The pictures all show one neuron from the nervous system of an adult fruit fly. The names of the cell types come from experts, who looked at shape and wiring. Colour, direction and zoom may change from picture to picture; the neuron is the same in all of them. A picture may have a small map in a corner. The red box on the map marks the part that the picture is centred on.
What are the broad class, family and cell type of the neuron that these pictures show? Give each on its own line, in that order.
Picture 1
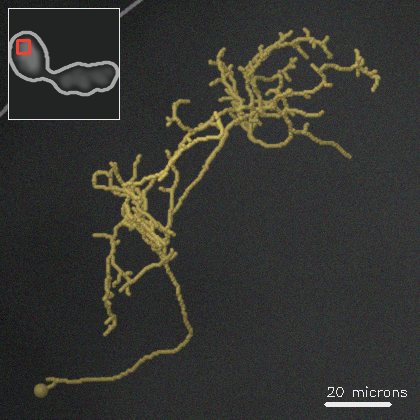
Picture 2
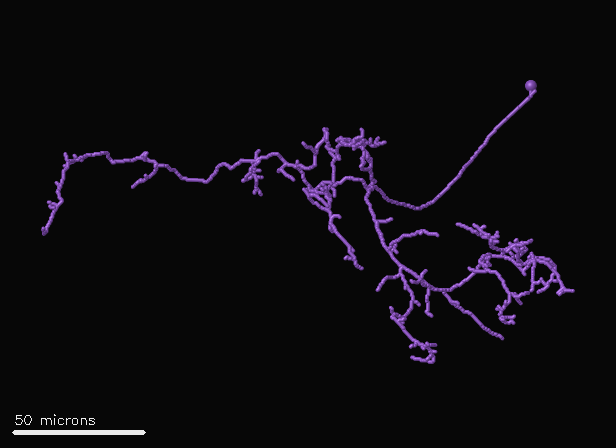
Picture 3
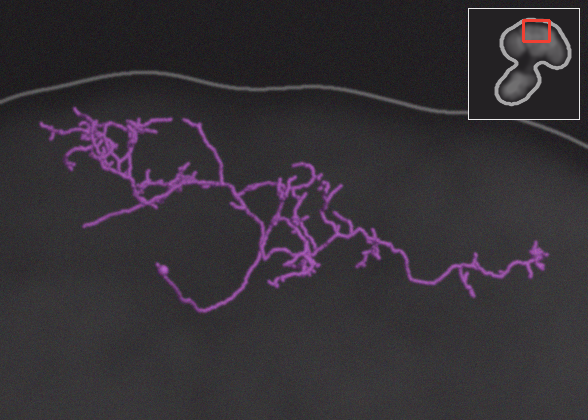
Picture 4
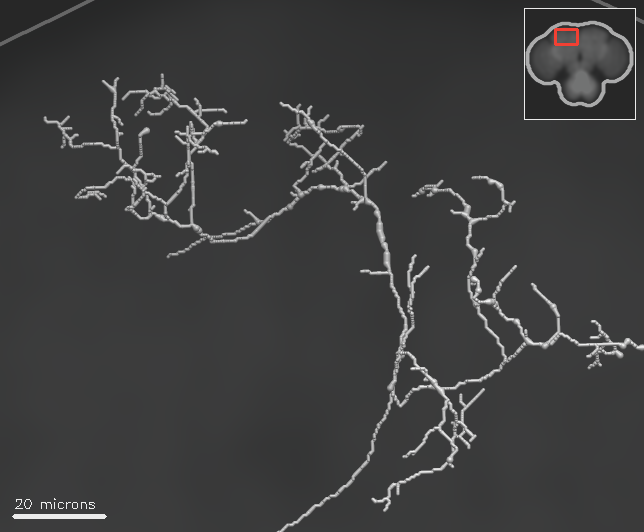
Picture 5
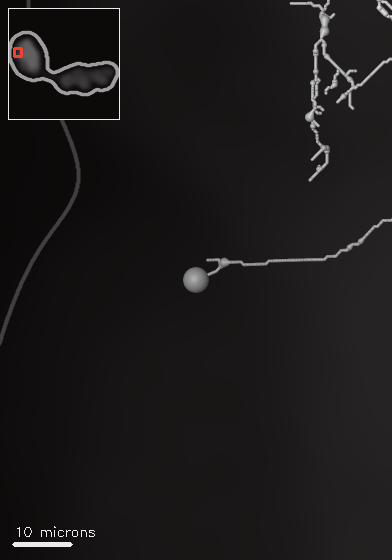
central-brain intrinsic neuron
hemilineage CREl1
SLP242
